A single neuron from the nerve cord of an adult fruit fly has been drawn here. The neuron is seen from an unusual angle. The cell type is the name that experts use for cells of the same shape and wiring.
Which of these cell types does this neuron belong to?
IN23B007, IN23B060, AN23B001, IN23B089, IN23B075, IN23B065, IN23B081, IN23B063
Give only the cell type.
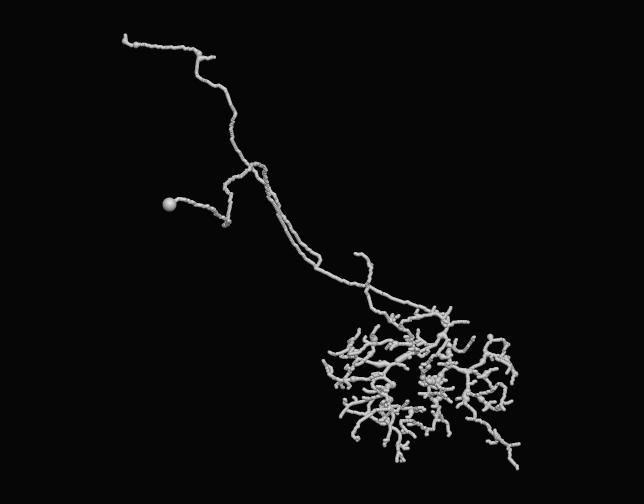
IN23B063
